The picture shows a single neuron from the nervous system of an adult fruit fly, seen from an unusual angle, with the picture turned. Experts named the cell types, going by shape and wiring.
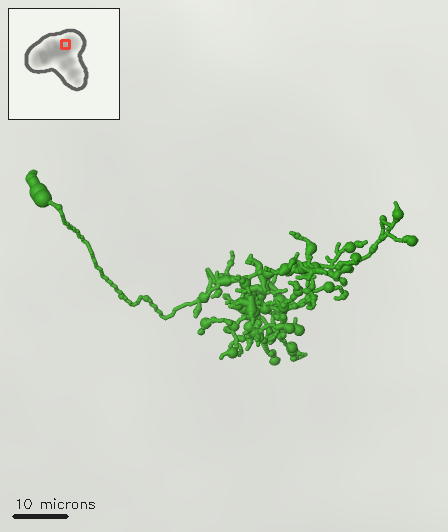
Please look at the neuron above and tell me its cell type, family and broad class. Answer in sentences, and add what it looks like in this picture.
The cell type is Li14. Its family is Li. It is an optic-lobe intrinsic neuron. By the scale bar it is about 75 microns wide in this view. The picture shows dozens of branch ends.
